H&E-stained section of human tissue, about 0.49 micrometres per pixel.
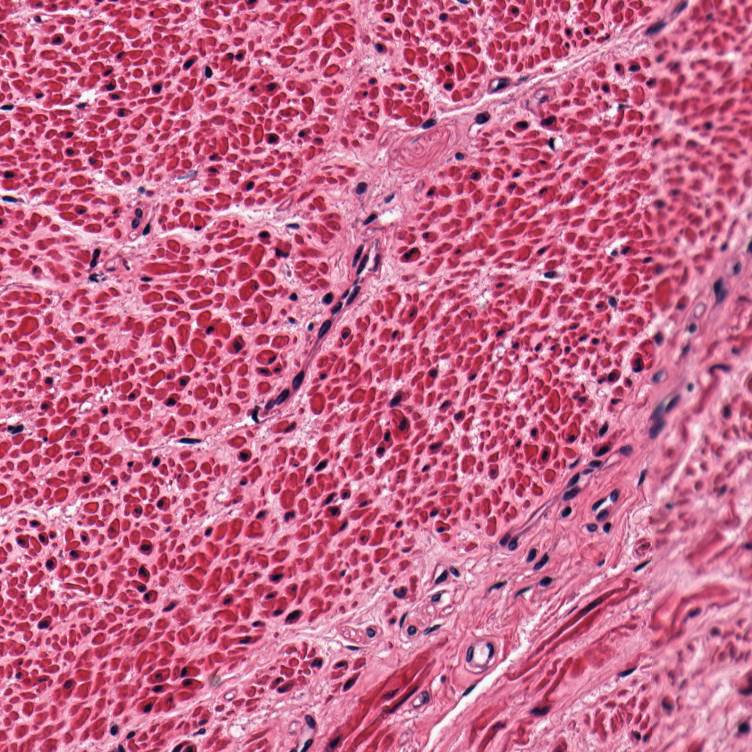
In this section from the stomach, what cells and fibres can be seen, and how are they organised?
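Most of the field consists of smooth muscle cut in cross-section, seen as small round-to-polygonal eosinophilic cell profiles. At the lower right, a band of tissue holds fibres cut lengthwise, running diagonally. Near the top centre, a small vessel with a concentrically layered wall sits within a septum. A line of elongated dark nuclei runs obliquely through the centre along a septum.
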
